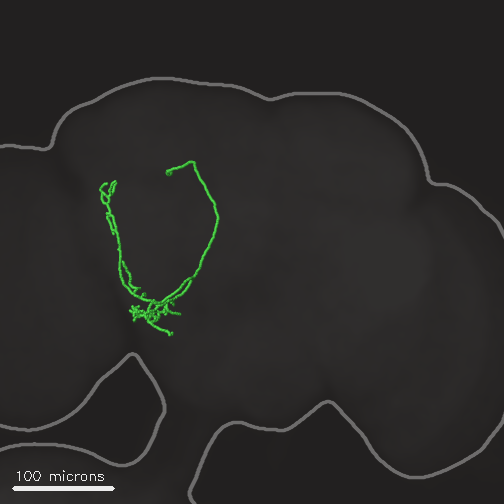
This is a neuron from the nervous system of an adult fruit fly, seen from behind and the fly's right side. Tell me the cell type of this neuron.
WEDPN8B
